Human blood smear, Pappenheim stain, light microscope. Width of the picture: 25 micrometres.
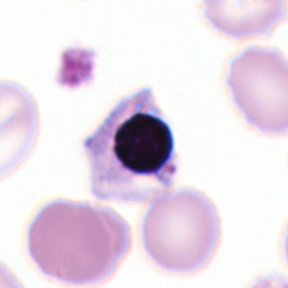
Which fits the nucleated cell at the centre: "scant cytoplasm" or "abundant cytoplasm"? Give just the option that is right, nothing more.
Abundant cytoplasm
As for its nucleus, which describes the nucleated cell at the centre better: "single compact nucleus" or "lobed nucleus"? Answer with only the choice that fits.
Single compact nucleus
